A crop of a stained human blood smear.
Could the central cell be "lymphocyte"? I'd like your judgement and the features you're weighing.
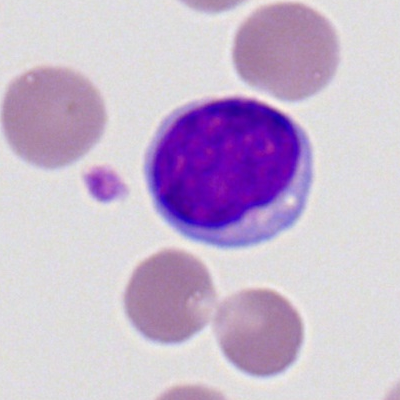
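Lymphocyte fits this cell, and monocyte does not. The nucleus fills most of the cell.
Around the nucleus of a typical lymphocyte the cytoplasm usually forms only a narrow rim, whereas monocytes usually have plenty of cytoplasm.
That proportion speaks for lymphocyte and against monocyte. The chromatin is dark purple and coarsely clumped.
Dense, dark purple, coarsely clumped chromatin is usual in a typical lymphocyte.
No granules are seen in the pale blue cytoplasm.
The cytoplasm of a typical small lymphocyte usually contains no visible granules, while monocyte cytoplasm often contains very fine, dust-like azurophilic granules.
The lack of granules here agrees with lymphocyte. The outline is round and smooth, and a small purple fragment lies just to the left of the cell.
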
